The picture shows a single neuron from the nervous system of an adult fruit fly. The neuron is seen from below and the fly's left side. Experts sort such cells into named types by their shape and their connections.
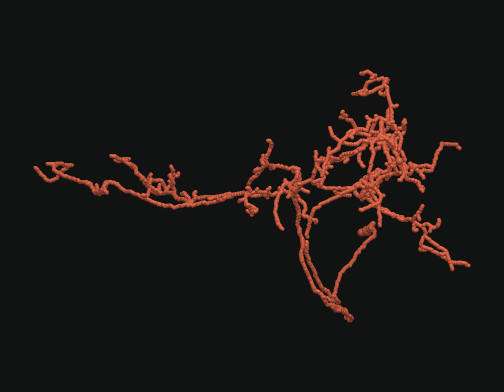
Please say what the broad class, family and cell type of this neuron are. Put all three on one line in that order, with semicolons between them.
central-brain intrinsic neuron; hemilineage DM1_antero_ventral; WED096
